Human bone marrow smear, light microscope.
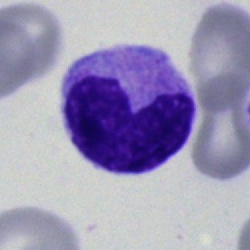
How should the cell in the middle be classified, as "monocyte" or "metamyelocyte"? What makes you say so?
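It's a metamyelocyte. What settles it is the chromatin, which is dense, dark purple and clumped.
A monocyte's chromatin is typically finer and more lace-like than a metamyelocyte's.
Otherwise, the nucleus is notched from its upper edge into a kidney-like shape and fills the lower part of the cell. The pale lilac cytoplasm is widest above the nucleus.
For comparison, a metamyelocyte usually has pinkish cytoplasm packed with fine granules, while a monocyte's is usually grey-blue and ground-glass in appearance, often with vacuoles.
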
